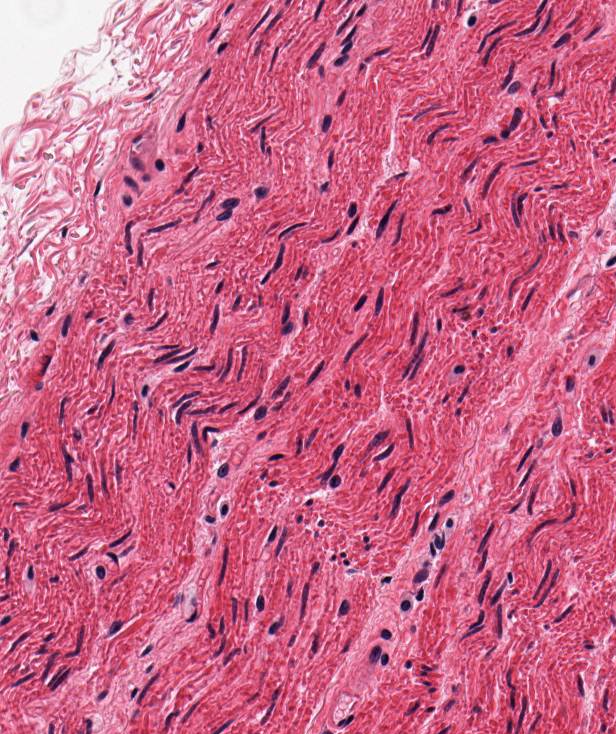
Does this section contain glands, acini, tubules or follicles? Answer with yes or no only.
No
